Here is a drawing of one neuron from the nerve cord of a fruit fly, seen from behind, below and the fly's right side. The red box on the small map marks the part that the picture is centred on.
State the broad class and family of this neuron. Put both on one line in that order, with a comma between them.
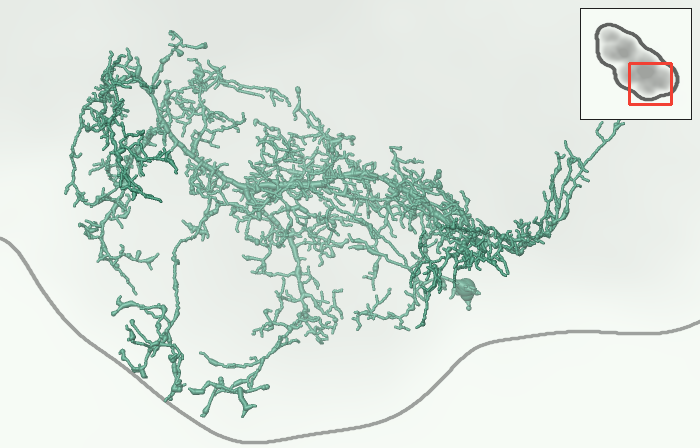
nerve-cord intrinsic neuron, hemilineage 16B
